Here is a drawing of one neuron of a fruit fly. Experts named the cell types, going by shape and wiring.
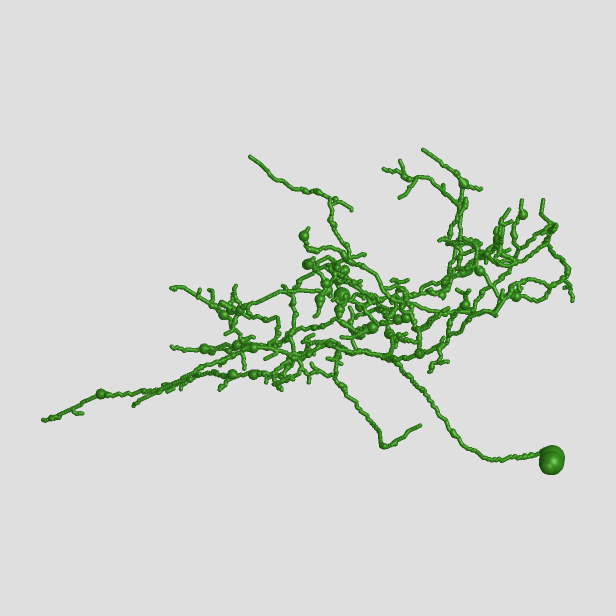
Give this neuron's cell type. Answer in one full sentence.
A cell of type GNG255 is what this neuron is.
